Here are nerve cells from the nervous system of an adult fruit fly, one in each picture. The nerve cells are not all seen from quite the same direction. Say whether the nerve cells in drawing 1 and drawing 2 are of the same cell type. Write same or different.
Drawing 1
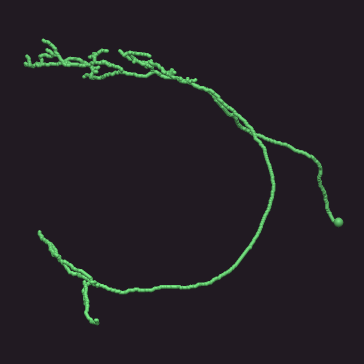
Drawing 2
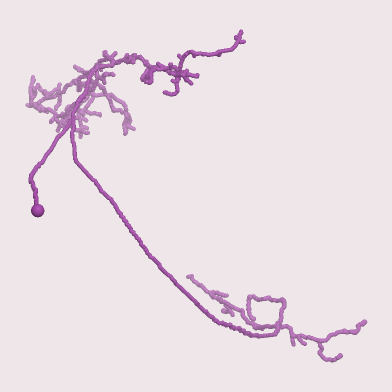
different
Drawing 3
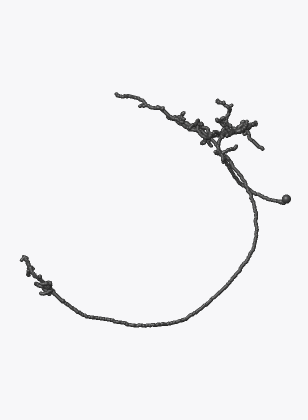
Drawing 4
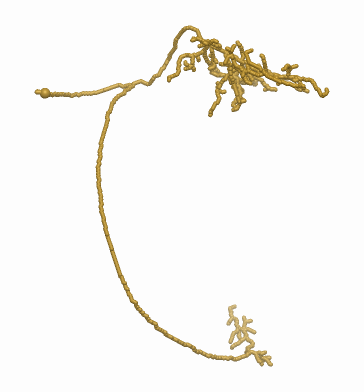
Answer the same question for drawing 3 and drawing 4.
same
